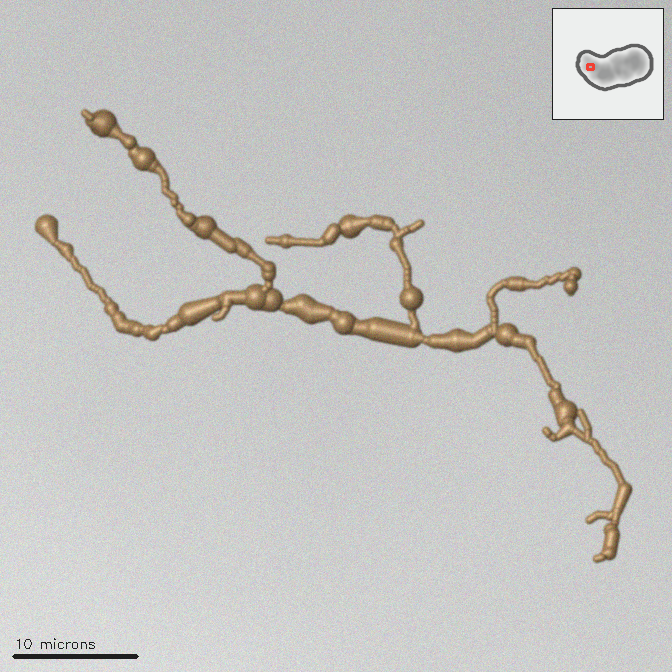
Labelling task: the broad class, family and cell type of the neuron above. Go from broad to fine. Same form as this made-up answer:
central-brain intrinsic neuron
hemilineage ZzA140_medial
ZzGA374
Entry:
sensory neuron entering the nerve cord
class mechanosensory tactile
SNta28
